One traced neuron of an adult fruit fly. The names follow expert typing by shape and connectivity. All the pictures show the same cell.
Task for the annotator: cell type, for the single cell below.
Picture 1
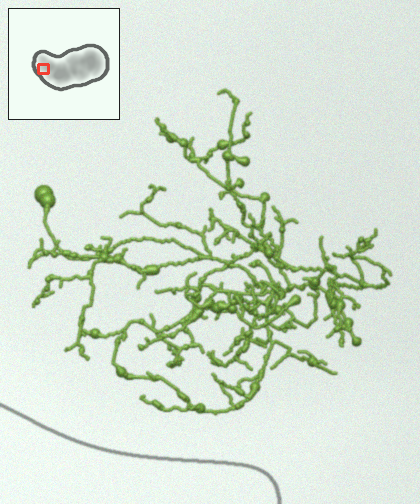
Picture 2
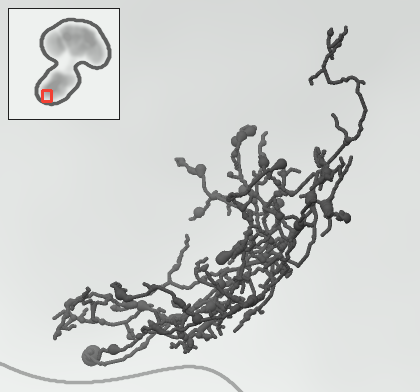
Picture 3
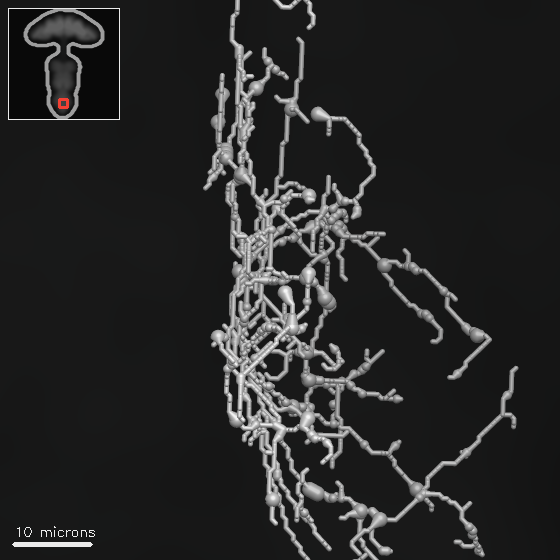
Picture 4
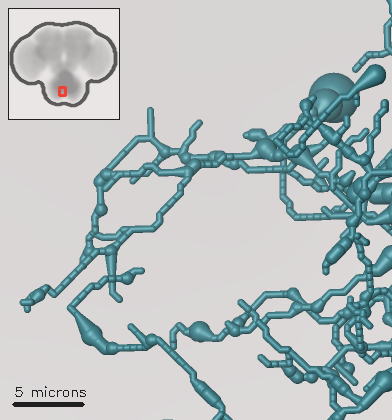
IN01B065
